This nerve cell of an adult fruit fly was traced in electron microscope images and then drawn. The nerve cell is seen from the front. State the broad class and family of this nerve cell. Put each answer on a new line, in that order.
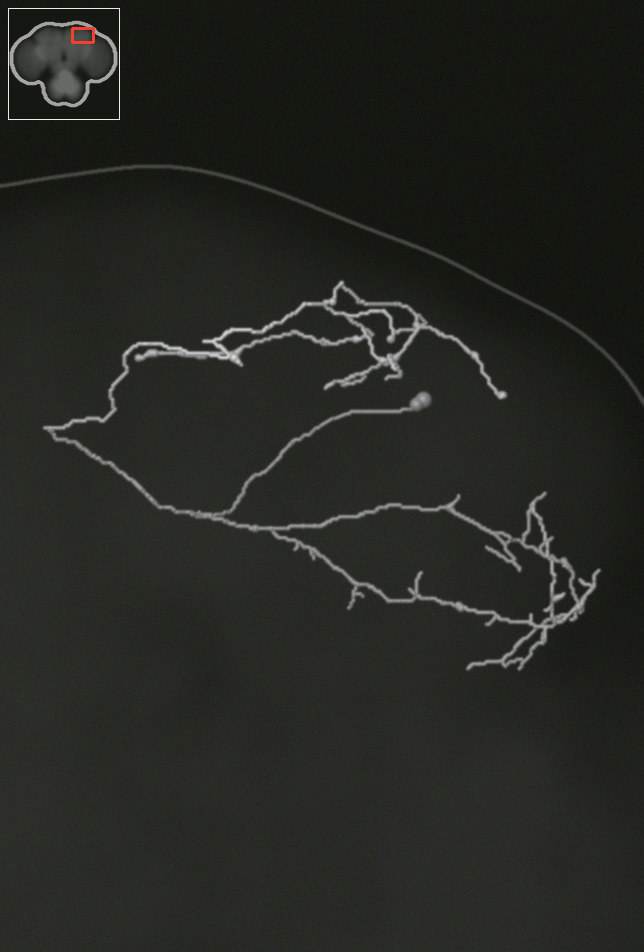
central-brain intrinsic neuron
hemilineage DL1_dorsal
